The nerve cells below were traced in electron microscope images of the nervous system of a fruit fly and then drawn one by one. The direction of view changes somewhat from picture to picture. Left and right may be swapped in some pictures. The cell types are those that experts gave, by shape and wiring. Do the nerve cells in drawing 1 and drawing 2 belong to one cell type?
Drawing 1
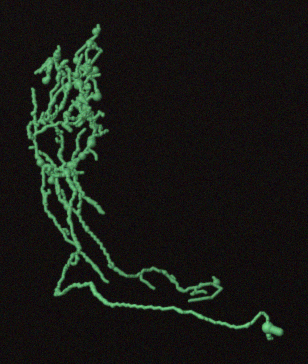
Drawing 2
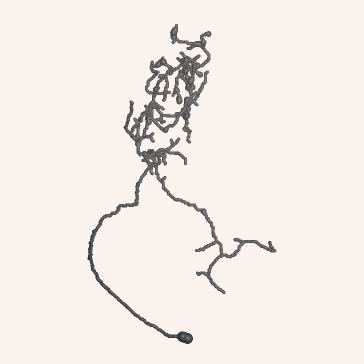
yes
